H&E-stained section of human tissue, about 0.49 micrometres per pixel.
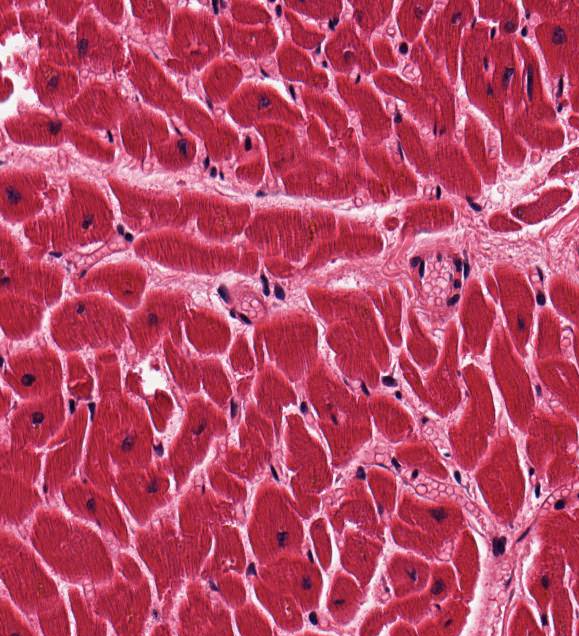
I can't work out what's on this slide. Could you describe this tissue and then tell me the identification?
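Muscle fibres branch and run in several directions; many cut obliquely or across. Cytoplasm deeply eosinophilic, faint cross-striations. Band of pale pink loose connective tissue crosses upper middle, roughly horizontal. Small dark elongated nuclei in thin connective tissue between fibres. Tissue: left ventricle of the heart.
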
